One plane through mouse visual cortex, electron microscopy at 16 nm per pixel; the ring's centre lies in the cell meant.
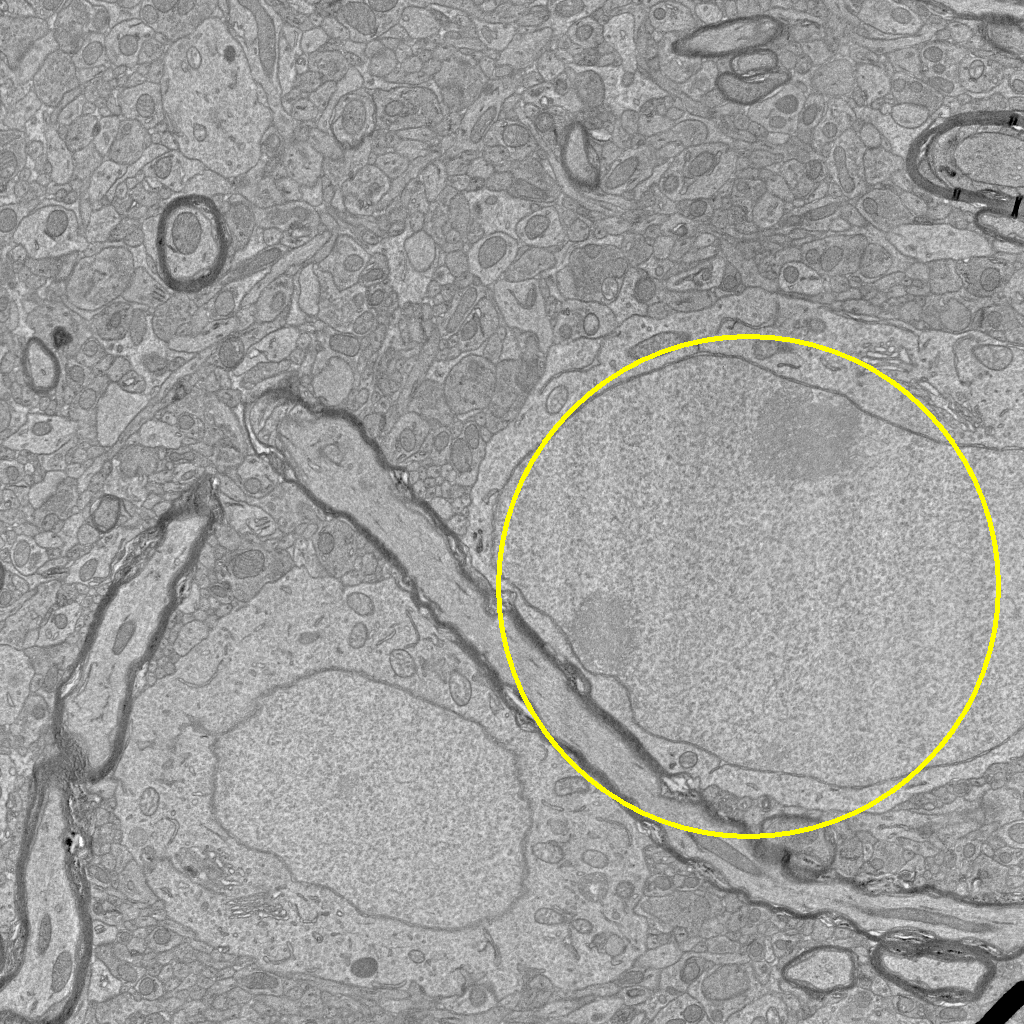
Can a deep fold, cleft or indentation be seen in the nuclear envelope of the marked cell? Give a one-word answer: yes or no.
No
